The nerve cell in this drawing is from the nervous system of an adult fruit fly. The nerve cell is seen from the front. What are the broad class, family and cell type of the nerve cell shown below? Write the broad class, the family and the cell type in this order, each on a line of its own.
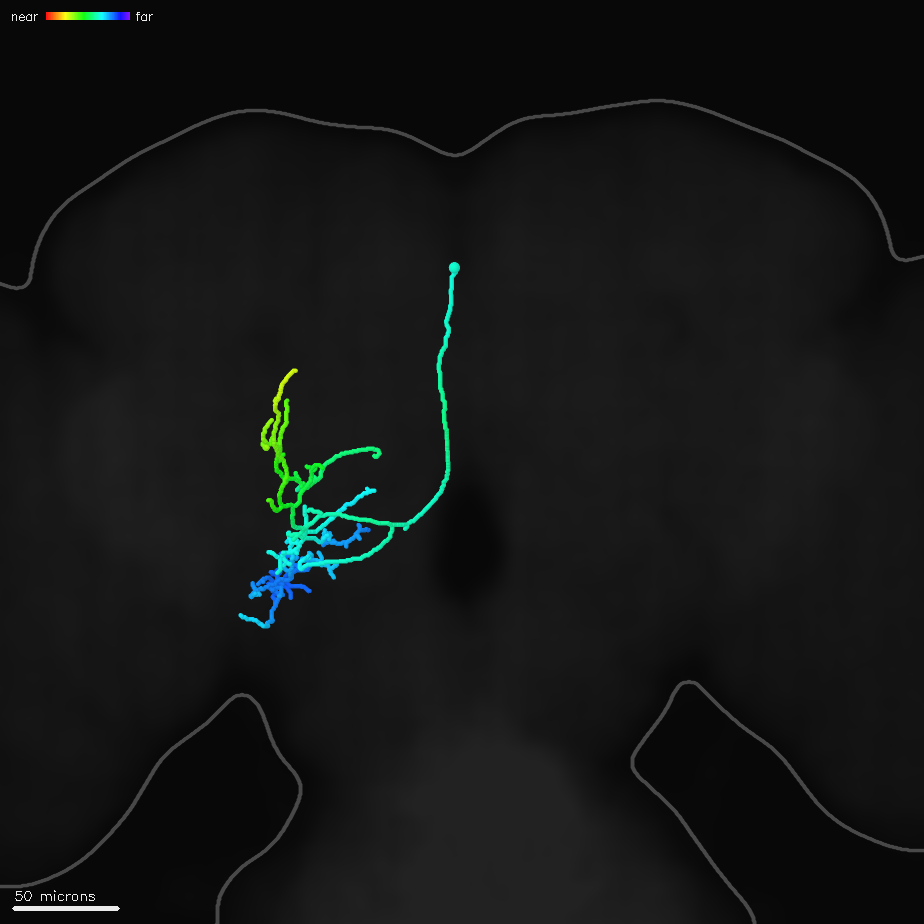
central-brain intrinsic neuron
hemilineage DM1_antero_ventral
WED096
